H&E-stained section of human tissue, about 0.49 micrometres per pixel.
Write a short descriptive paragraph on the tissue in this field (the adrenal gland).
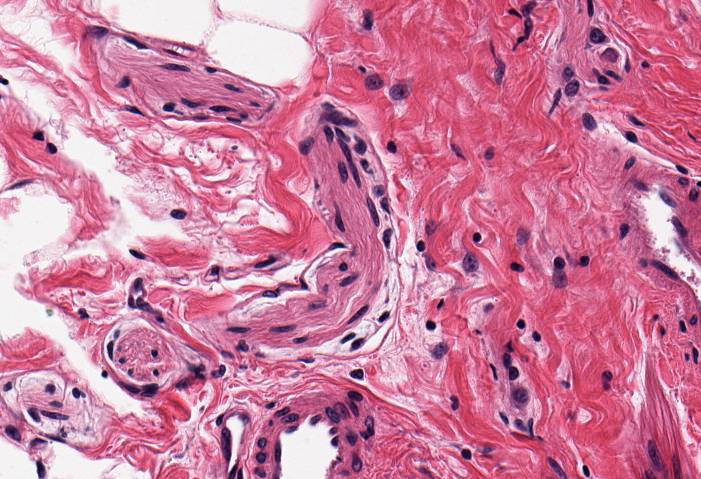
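First, dense, wavy, deeply pink collagen bundles fill most of the field, tightest on the right. Next, several paler pink bundles with wavy, elongated nuclei run through left and centre. Small nucleus-lined channels with narrow white lumens lie at bottom centre edge. Lastly, no epithelium appears.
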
